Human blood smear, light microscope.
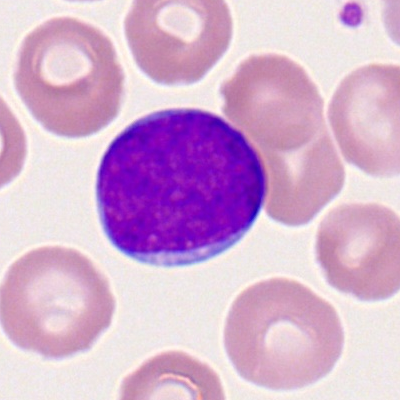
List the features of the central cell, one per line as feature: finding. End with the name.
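Outline: round and smooth
Cytoplasm: thin rim, mostly along the lower edge
Cytoplasm colour: pale blue
Vacuoles: none seen
Name: myeloblast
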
